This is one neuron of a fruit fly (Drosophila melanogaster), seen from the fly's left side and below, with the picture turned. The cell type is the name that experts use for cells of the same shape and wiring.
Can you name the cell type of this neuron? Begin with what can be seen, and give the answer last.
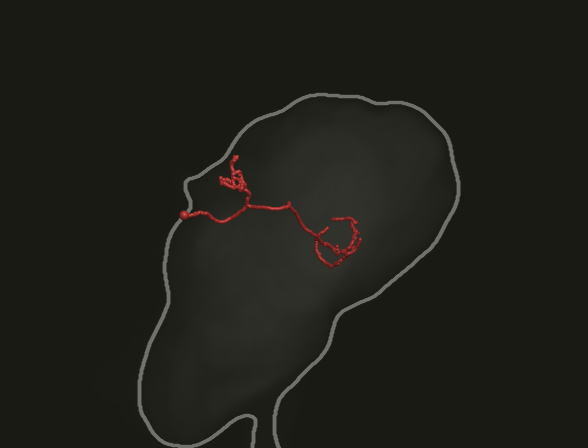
As drawn here it is wider than it is tall. It is a central-brain intrinsic neuron. Its cell type is M_vPNml69.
